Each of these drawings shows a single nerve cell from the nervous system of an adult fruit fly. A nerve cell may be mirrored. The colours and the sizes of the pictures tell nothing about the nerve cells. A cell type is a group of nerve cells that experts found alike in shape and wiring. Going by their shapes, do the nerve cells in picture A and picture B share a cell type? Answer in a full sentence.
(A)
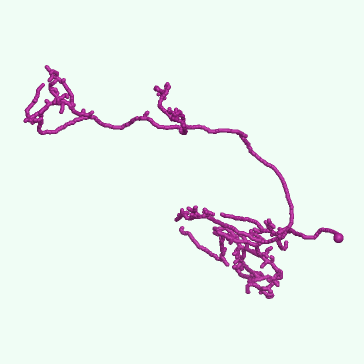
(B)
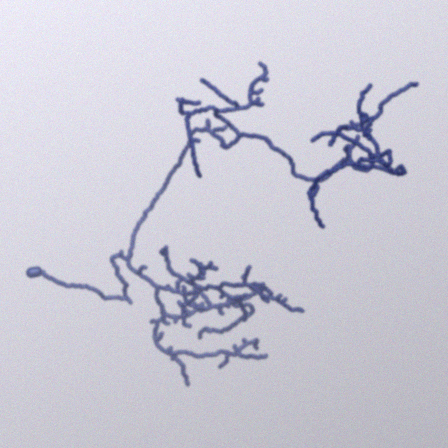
They are of different cell types.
